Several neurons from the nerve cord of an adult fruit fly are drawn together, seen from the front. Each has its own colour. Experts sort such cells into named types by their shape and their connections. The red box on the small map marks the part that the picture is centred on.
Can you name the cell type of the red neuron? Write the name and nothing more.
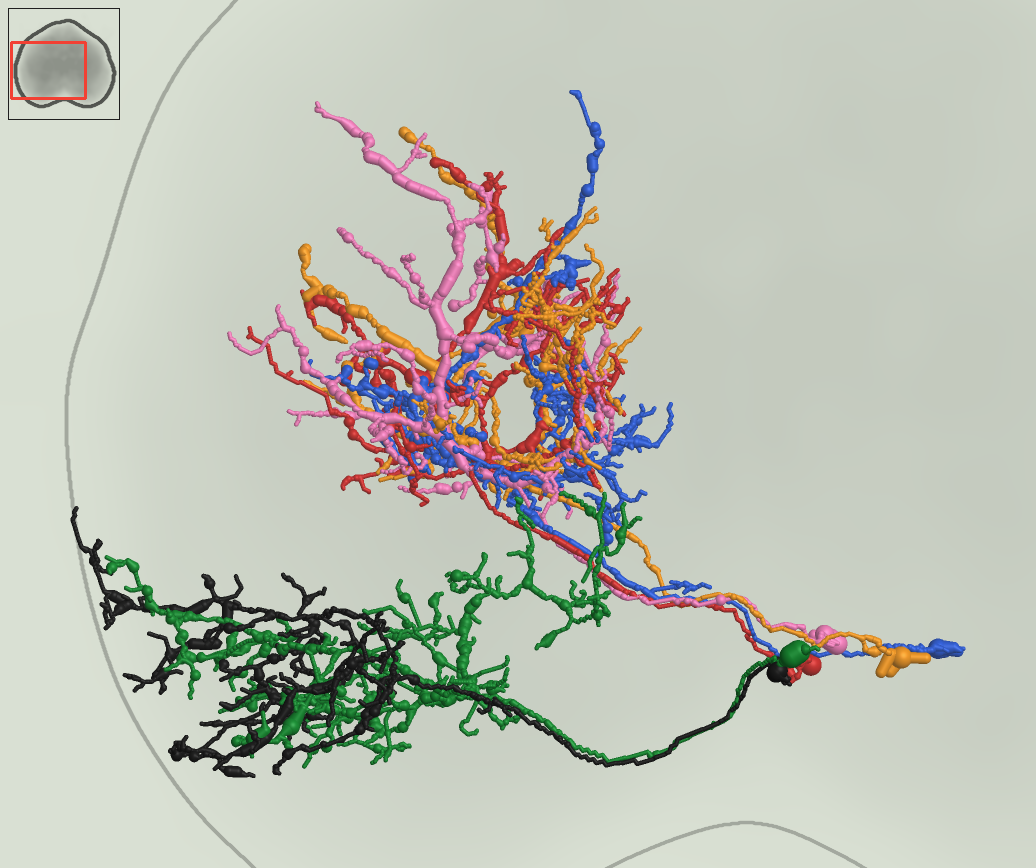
IN13B062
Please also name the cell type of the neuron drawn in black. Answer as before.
IN13B090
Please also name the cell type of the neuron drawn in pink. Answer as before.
IN13B032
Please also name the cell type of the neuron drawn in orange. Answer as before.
IN13B046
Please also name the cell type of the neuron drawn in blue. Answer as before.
IN13B053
